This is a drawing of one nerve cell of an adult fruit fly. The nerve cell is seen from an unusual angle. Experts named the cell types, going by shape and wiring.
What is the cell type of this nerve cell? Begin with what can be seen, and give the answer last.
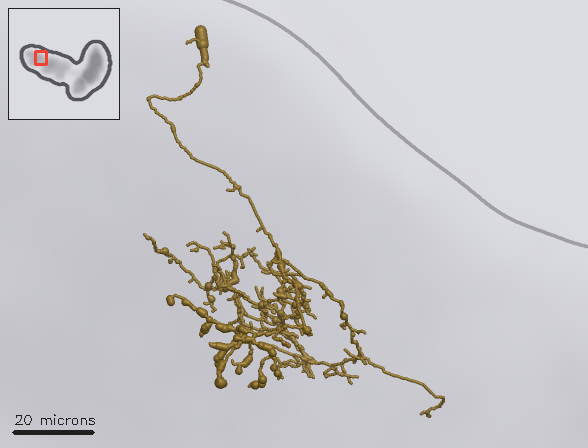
It is in the nerve cord and does not reach the brain. By the scale bar it is about 100 microns tall in this view. The picture shows dozens of branch ends. It is a nerve-cord intrinsic neuron. Its cell type is INXXX391.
